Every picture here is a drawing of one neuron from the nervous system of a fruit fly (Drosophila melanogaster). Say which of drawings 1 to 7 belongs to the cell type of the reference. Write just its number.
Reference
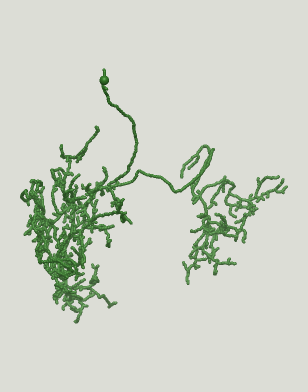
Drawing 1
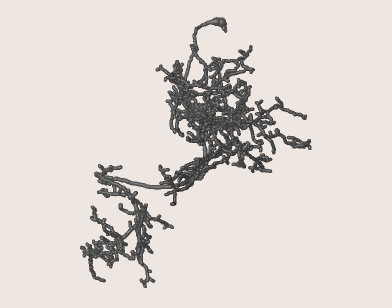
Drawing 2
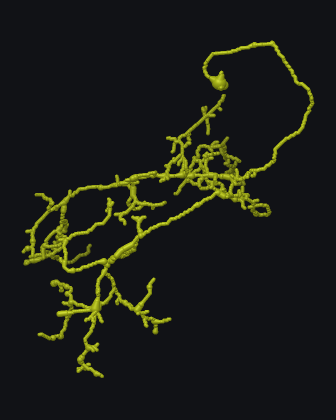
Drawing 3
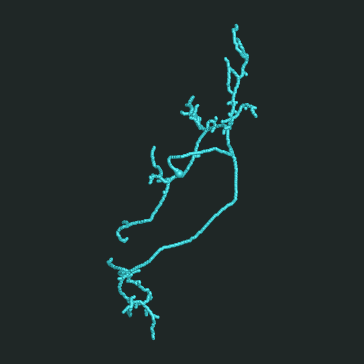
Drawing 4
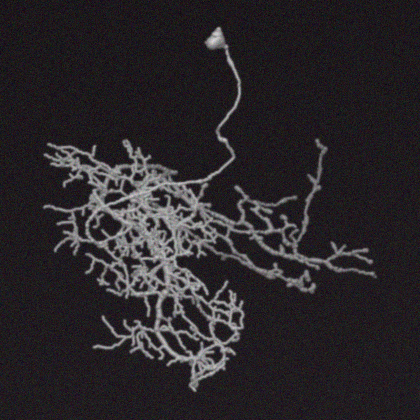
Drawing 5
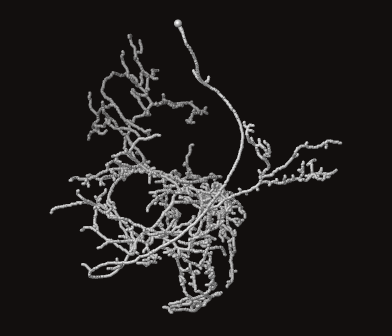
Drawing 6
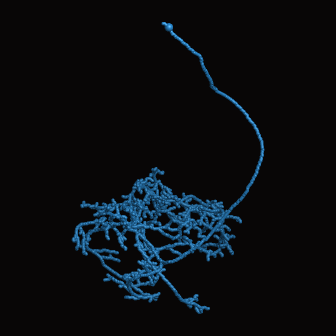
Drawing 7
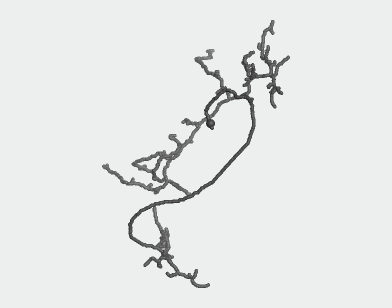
1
